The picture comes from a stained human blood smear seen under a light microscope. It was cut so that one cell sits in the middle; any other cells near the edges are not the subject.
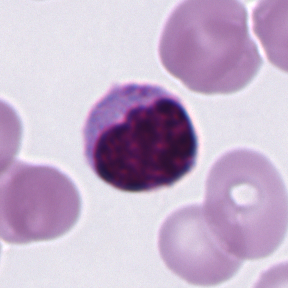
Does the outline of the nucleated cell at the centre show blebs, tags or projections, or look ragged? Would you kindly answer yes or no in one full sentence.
No, the cell's outline is smooth, without projections.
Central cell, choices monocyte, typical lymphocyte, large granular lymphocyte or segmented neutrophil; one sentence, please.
For this crop, the cell in the middle is a typical lymphocyte.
